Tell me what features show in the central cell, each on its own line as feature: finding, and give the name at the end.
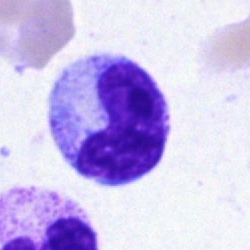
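Nucleus shape: take a look at the left side, where it is indented, giving it a kidney shape.
Nucleus position: set toward the right side of the cell.
Chromatin: condensed and dark purple.
Cytoplasm: holds fine lilac-pink granules.
Name: band neutrophil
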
